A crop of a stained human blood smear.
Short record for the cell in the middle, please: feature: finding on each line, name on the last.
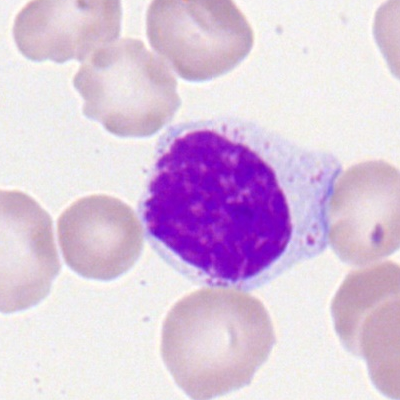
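Outline: somewhat irregular, not smoothly round
Chromatin: coarse and clumped, with paler gaps between dark purple patches
Cytoplasm: pale greyish-blue
Granules: small, reddish-purple, scattered through the cytoplasm
Cell type: lymphocyte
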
